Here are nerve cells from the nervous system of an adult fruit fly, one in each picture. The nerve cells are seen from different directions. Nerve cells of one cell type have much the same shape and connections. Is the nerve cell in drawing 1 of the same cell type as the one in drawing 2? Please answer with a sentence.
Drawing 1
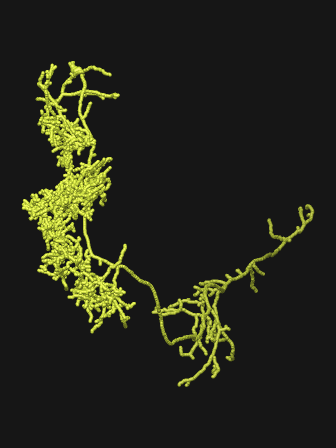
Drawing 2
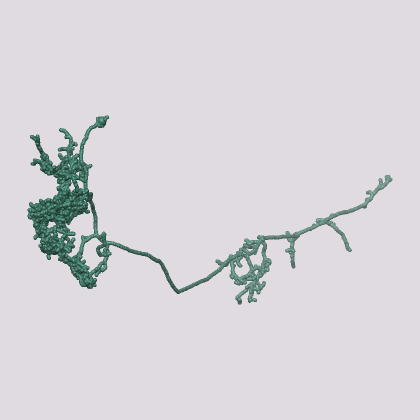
They are of the same cell type.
